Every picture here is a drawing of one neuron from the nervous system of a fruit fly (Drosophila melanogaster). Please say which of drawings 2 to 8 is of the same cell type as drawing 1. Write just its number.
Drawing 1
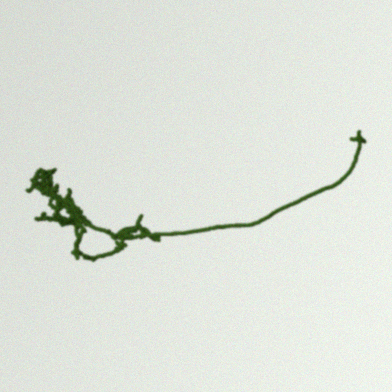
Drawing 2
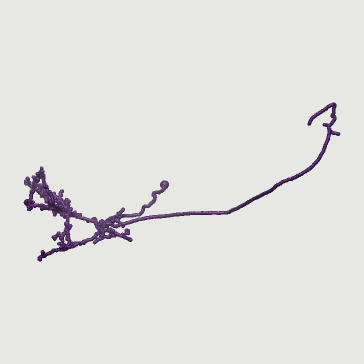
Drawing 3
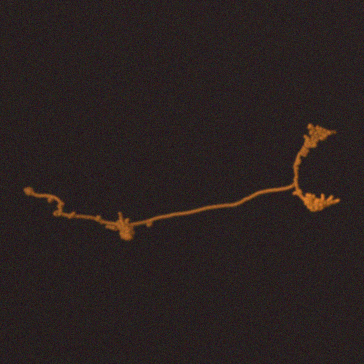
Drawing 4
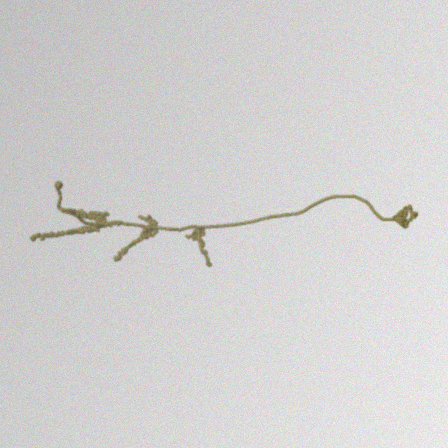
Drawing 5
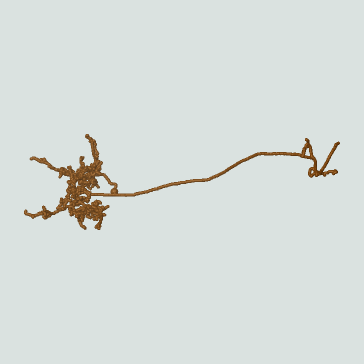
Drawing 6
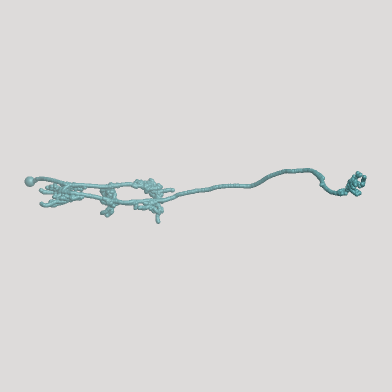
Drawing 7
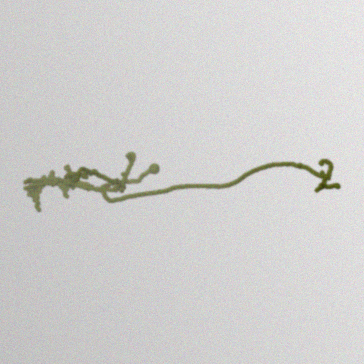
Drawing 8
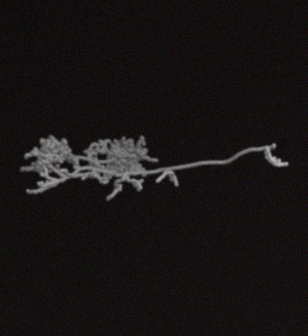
2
